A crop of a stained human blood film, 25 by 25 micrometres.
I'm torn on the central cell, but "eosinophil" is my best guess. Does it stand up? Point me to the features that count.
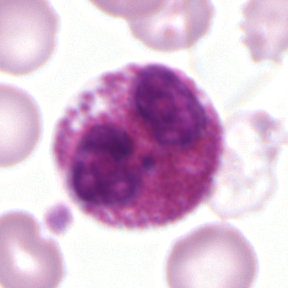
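Deciding: two nuclear lobes visible, at upper right and lower left; coarse round granules fill the cytoplasm all around the nucleus. Eosinophil fits; basophil does not.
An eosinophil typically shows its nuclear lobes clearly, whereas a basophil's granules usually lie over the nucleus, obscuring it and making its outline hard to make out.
Visible lobes here therefore favour eosinophil over basophil.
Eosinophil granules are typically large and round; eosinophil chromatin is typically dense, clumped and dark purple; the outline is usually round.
All three match: granules coarse, round, reddish-pink; chromatin dark purple, clumped; outline round and smooth.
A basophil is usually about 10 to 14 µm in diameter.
This cell: about 15 micrometres across, slightly above that range.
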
